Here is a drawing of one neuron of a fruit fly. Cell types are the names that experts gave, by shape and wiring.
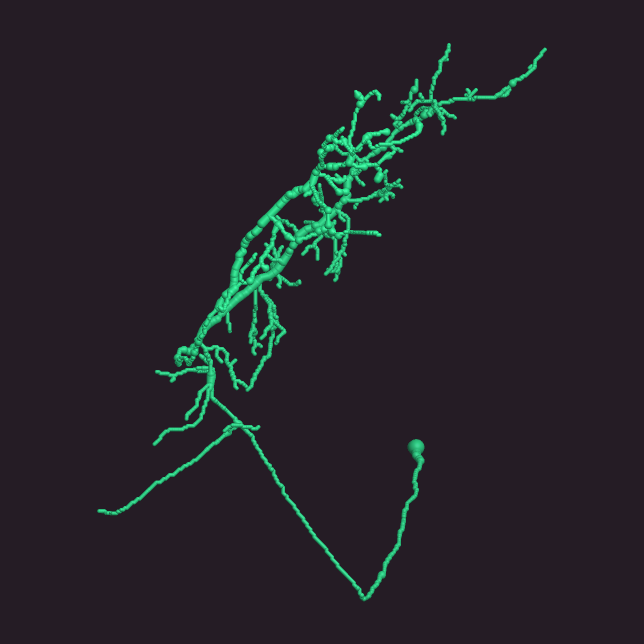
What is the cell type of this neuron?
PS354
